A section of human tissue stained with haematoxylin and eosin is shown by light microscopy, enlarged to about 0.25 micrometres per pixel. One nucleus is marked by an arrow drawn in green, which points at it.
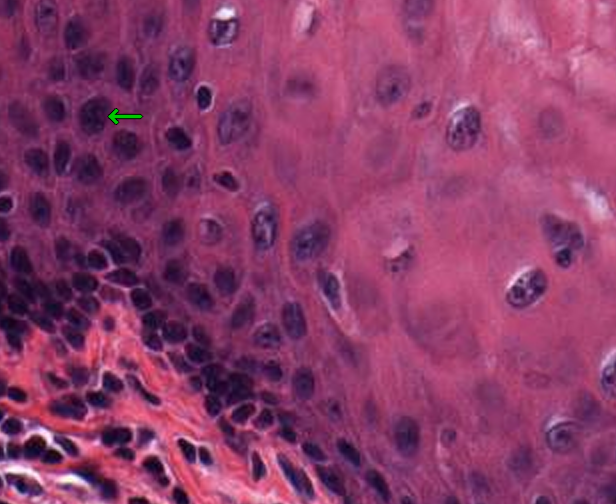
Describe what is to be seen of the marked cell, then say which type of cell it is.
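The nucleus fills most of the cell, leaving only a narrow rim of purplish-pink cytoplasm with a faint outline. The cell lies among closely crowded cells with similar dark oval nuclei, a few cell layers above the darkest, most crowded row of nuclei that borders the pink fibrous tissue at the lower left. The cells farther toward the upper right are larger and have more pale pink cytoplasm than this cell and its immediate neighbours. Type of cell: squamous epithelial cell.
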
